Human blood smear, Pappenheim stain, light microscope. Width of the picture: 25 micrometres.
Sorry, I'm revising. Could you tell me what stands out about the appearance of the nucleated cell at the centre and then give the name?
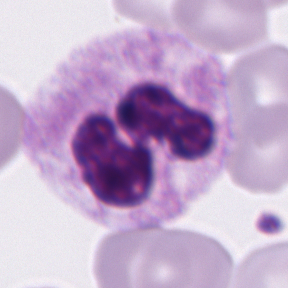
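Look at the outline: it is roughly round. The nucleus is divided into two lobes, and you won't find any nucleoli in it. Fine lilac granules fill the cytoplasm. What you have here is a segmented neutrophil.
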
